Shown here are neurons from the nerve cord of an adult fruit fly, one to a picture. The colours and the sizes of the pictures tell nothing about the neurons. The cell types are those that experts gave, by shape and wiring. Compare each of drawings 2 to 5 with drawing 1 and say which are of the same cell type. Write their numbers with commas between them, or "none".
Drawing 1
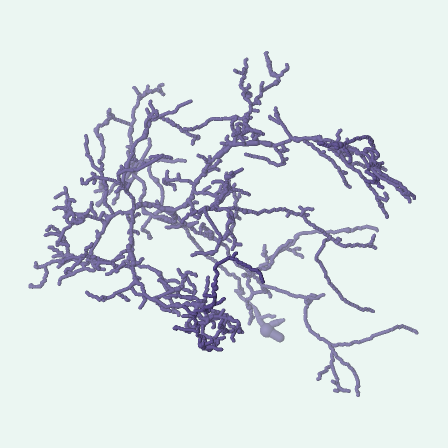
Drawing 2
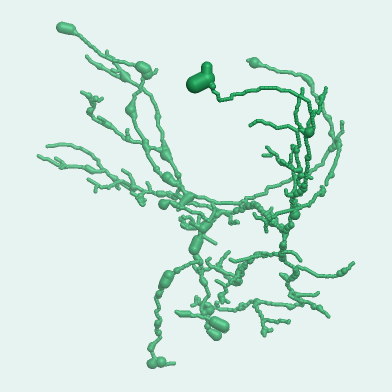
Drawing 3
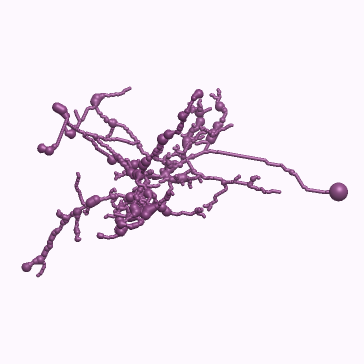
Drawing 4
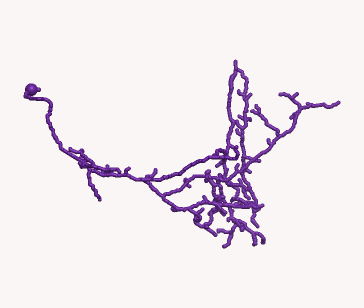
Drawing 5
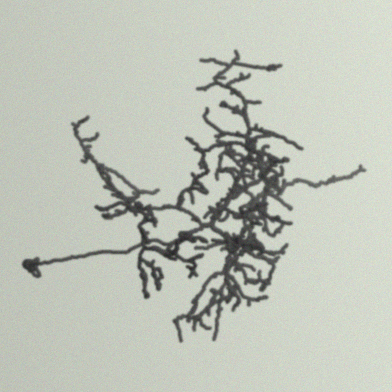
5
